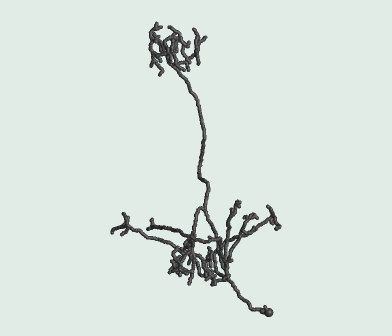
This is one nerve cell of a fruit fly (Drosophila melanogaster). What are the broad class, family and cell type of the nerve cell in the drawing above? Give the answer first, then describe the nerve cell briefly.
Its broad class is central-brain intrinsic neuron. Its family is called class DAN. The cell type is PAM12. Dozens of branch ends can be seen. As drawn here it is taller than it is wide.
